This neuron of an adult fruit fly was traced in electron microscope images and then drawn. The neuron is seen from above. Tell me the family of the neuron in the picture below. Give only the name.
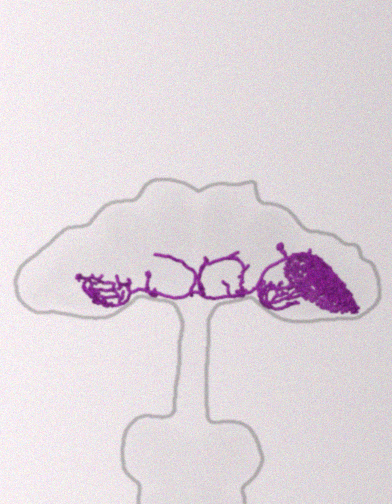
MeVPLo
